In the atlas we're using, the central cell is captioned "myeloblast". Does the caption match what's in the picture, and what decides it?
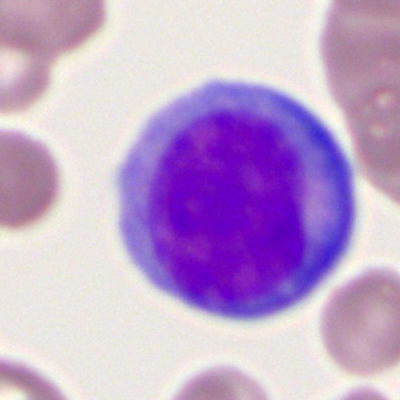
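The cell has a round outline, and its nucleus fills most of it. The chromatin is deep purple with paler mottled patches. The cytoplasm is deep blue and contains neither granules nor vacuoles.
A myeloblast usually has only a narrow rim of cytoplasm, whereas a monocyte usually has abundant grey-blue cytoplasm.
A nucleus filling most of the cell therefore speaks for myeloblast and against monocyte. The round outline, the mottled chromatin and the deep blue cytoplasm free of granules and vacuoles are recorded simply as observed. The name myeloblast fits this cell.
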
